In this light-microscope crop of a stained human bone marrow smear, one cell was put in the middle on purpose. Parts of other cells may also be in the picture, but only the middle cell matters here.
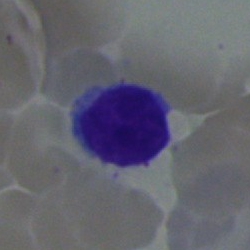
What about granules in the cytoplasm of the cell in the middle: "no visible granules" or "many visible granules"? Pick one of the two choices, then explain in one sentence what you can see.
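No visible granules. No granules are visible in the cytoplasm.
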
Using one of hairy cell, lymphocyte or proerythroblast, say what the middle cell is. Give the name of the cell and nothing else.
lymphocyte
